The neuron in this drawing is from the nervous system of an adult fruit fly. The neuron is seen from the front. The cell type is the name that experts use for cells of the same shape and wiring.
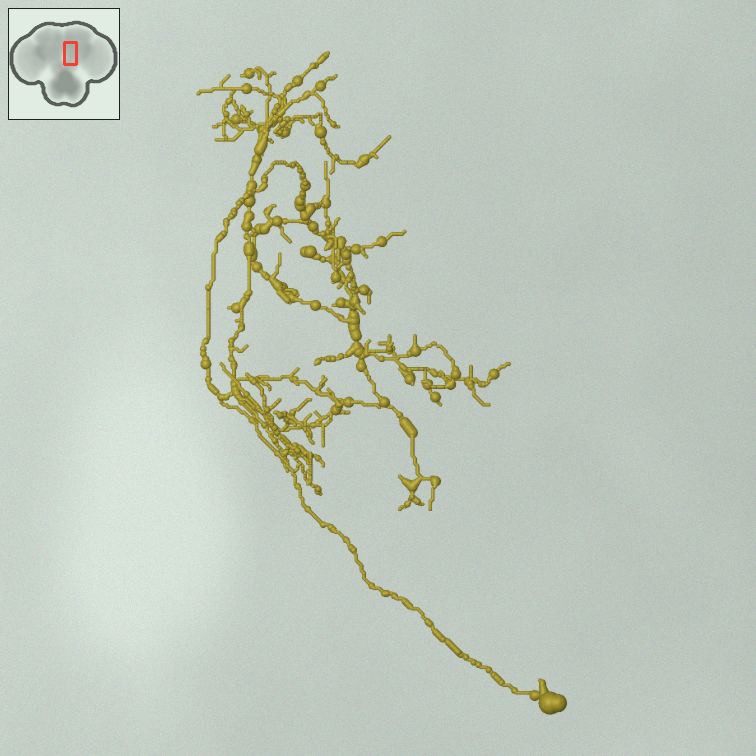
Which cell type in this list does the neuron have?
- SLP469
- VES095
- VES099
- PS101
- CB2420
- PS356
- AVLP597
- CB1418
PS101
